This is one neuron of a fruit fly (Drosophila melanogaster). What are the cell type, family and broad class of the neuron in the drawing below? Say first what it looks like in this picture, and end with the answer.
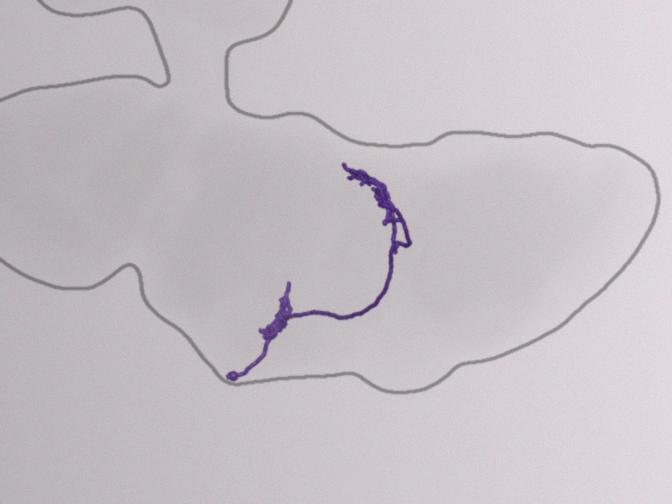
In this view it is about as wide as it is tall. It is of cell type PRW066. The family is hemilineage FLAa2. It is a central-brain intrinsic neuron.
